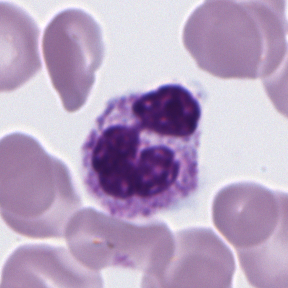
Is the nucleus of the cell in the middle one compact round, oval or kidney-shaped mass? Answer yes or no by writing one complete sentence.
No, it is a nucleus divided into lobes that this cell has.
